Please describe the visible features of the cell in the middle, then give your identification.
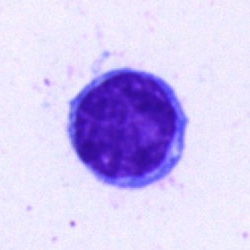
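Look at that smooth, round outline. There's only a thin blue rim of cytoplasm around the nucleus, and the chromatin comes up dense and dark purple. That's a lymphocyte.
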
